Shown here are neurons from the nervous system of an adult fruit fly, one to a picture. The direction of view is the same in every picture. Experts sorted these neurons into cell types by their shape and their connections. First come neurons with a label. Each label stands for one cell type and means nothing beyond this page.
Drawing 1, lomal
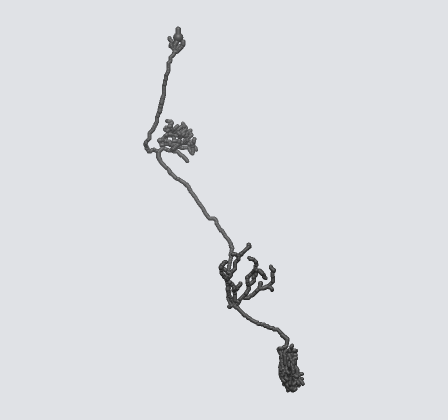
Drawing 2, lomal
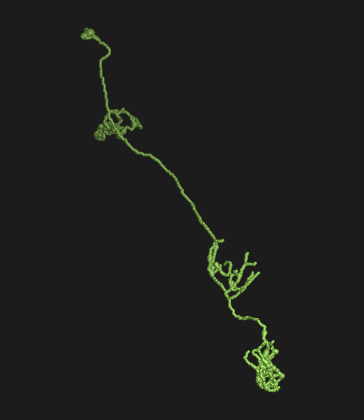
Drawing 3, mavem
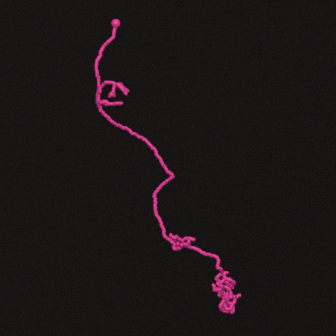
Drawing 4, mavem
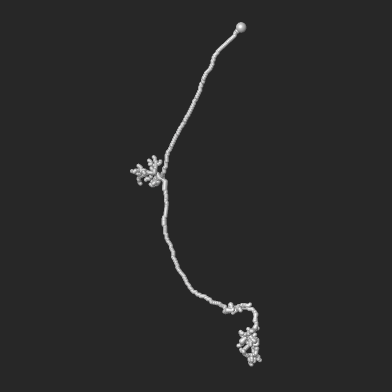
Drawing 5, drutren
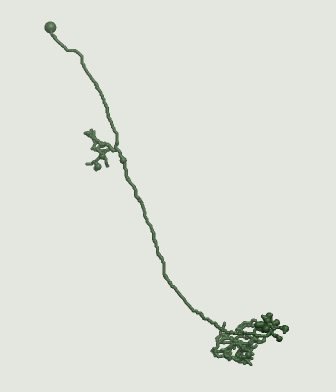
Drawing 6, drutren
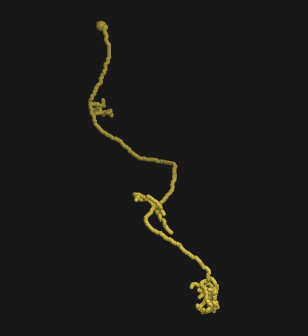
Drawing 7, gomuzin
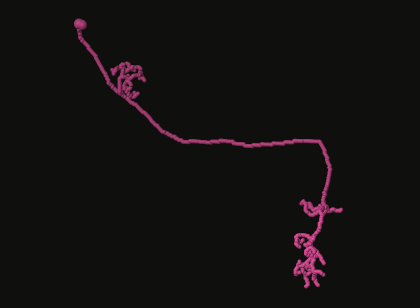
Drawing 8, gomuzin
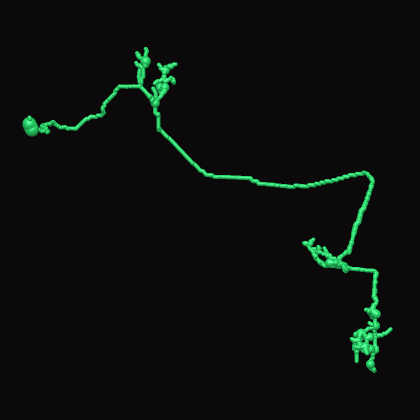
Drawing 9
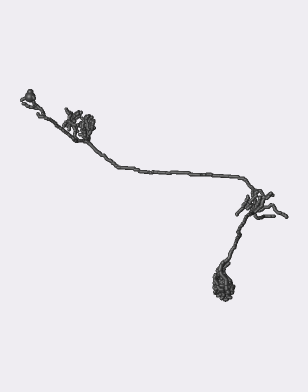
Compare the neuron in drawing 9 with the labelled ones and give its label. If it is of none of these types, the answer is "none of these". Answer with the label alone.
lomal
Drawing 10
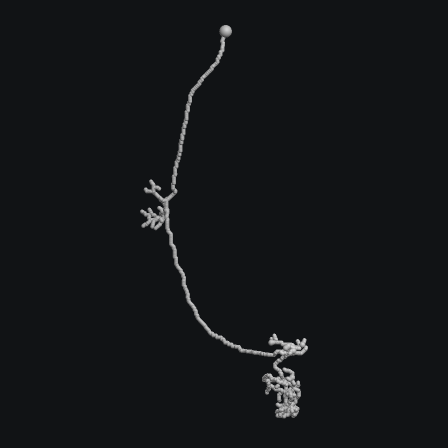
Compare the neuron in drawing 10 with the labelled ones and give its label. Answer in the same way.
drutren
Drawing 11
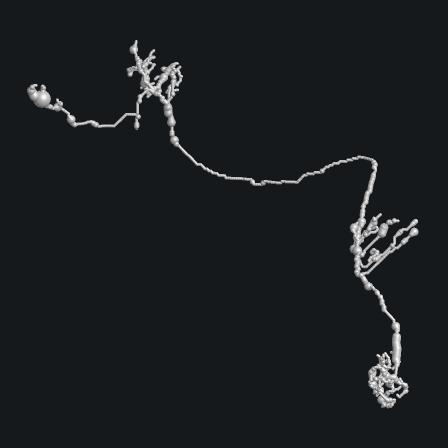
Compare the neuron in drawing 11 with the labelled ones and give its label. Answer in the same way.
lomal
